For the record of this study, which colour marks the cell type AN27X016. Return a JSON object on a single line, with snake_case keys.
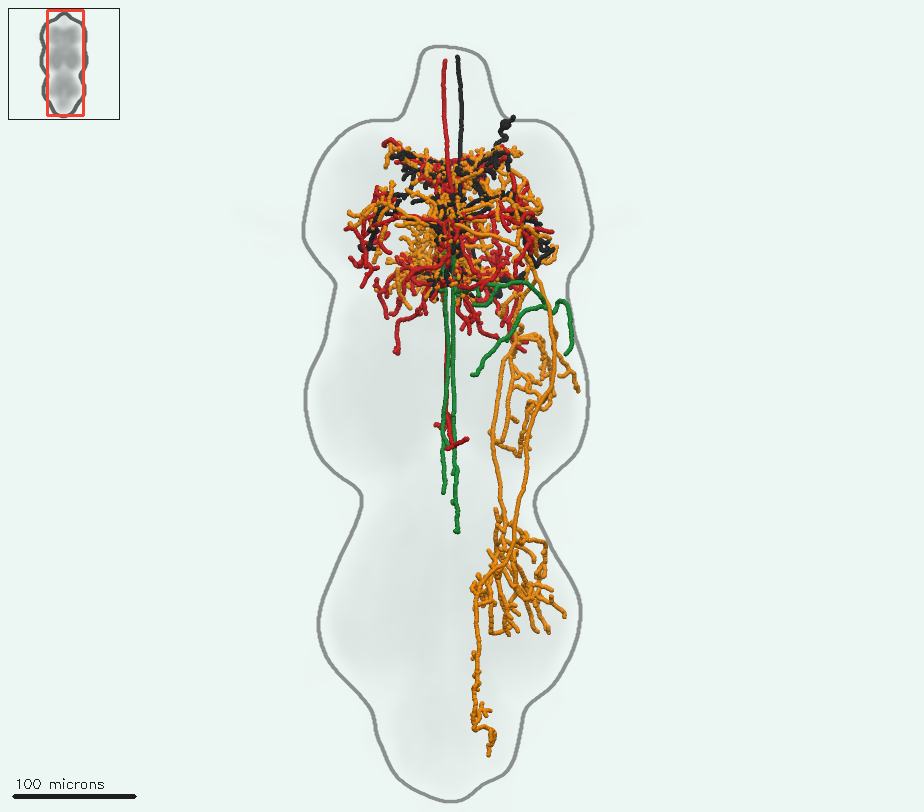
{"colour": "red"}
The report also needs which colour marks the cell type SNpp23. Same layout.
{"colour": "green"}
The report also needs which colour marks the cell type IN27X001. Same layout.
{"colour": "orange"}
